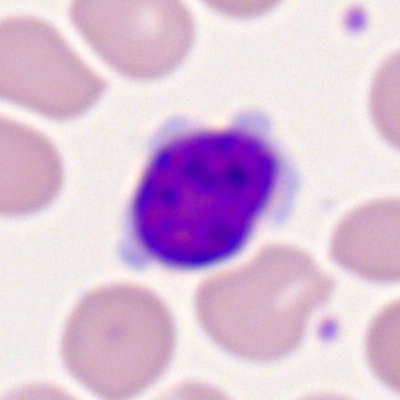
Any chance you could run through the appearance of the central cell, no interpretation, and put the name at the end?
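The chromatin here is dense and deep purple, with darker clumps. The nucleus fills almost the whole cell, leaving only a scant rim of pale blue cytoplasm. Small pale blue tags of that cytoplasm jut out at the upper left and upper right. This is a lymphocyte.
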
